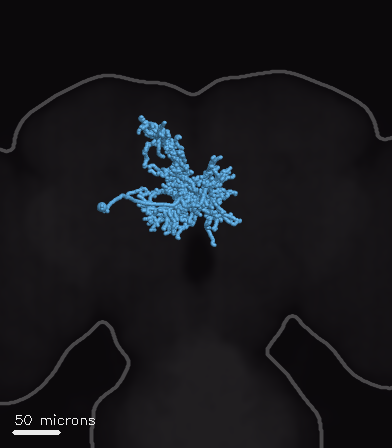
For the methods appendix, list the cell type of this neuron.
IB010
